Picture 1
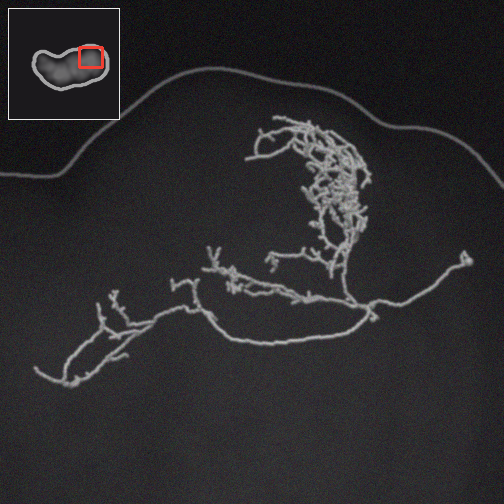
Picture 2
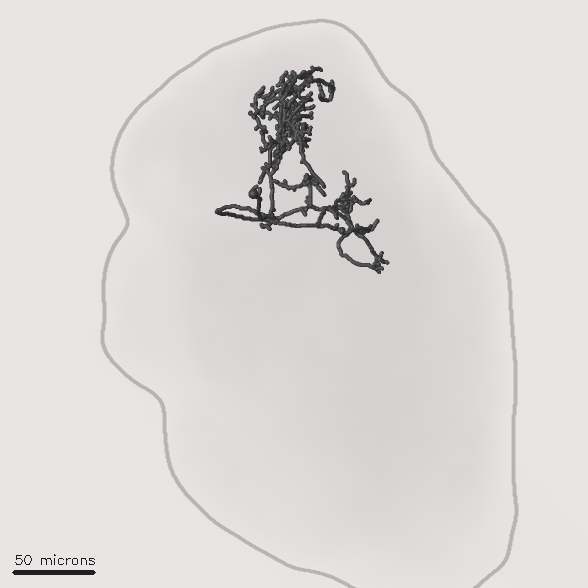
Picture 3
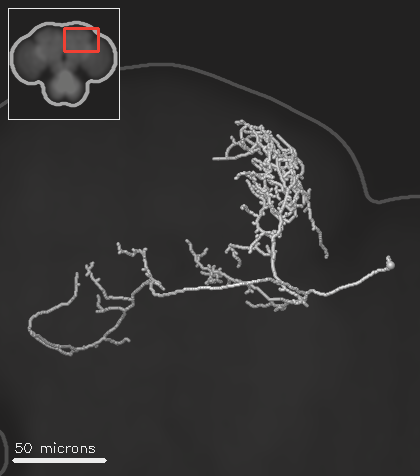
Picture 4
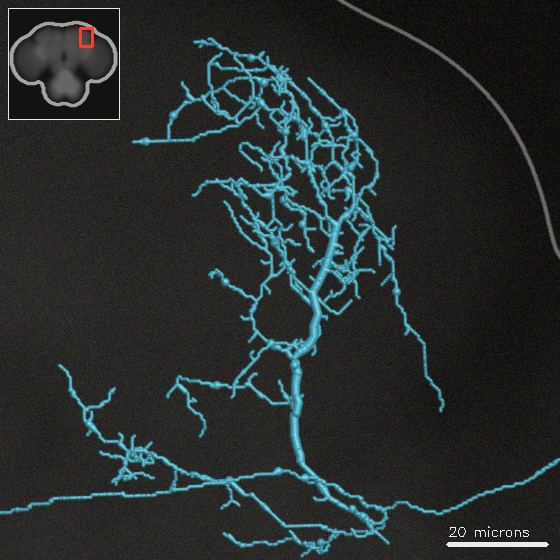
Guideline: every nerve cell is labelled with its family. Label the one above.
hemilineage SLPav1_medial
